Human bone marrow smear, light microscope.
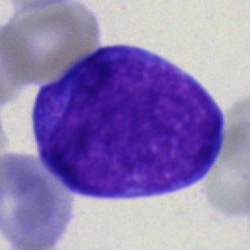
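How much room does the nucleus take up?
Nearly the whole cell; just a thin rim of deep blue cytoplasm shows at the edge.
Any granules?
None that you can see, and no vacuoles either.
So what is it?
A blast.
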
